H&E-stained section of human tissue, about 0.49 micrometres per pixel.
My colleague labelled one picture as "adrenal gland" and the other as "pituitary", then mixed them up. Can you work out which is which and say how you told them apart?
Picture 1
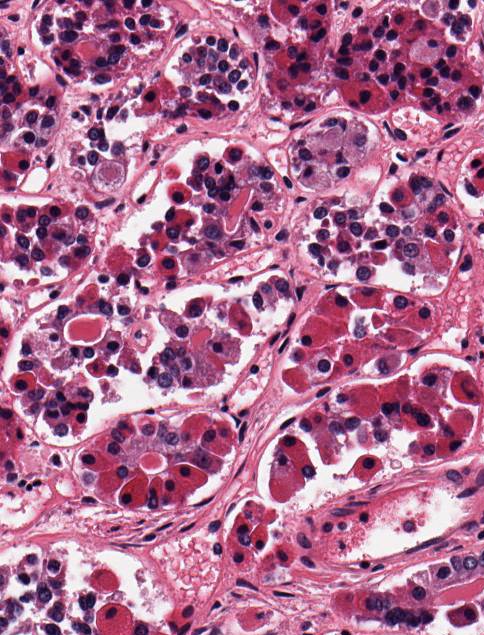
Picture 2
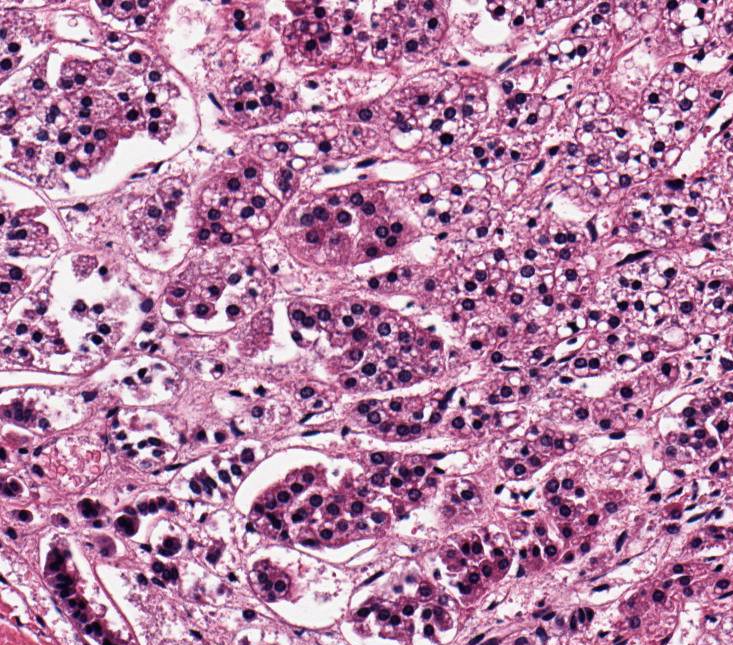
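Pituitary: picture 1. Adrenal gland: picture 2. Both show rounded nests between thin partitions; in picture 1 these fill the whole field, with thin pink fibrous septa carrying flattened, elongated nuclei, whereas in picture 2 nests occupy only the left and centre. Right half of picture 2: more solid sheets, cytoplasm full of many small clear vacuoles. Nest cytoplasm: abundant and intensely red in many picture 1 cells; finely granular pink-purple in picture 2. Nuclei: mostly single, round and dark in picture 1; round, dark and fairly uniform in size in picture 2.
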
